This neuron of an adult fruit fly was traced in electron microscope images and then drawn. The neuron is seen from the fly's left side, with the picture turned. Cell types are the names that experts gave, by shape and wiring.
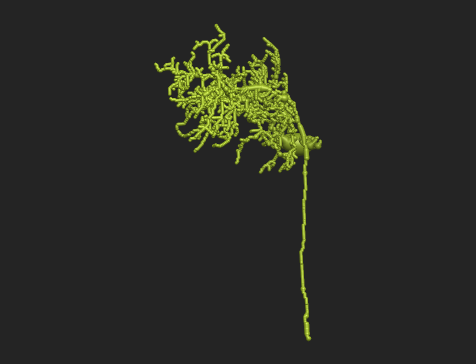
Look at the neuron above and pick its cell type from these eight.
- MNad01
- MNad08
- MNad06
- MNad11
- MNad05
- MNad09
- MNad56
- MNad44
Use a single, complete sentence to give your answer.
So far as cell type goes, this neuron is MNad06.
